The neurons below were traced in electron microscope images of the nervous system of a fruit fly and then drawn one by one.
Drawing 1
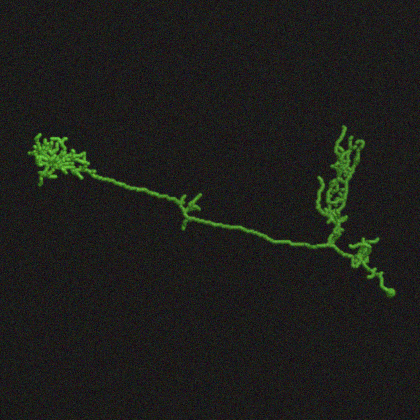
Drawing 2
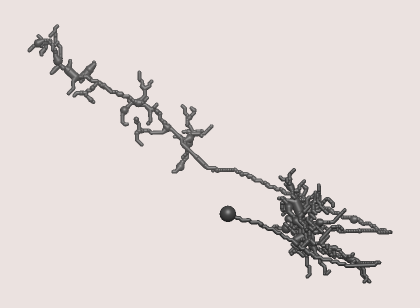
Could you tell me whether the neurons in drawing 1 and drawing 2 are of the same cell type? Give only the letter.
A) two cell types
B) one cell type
A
